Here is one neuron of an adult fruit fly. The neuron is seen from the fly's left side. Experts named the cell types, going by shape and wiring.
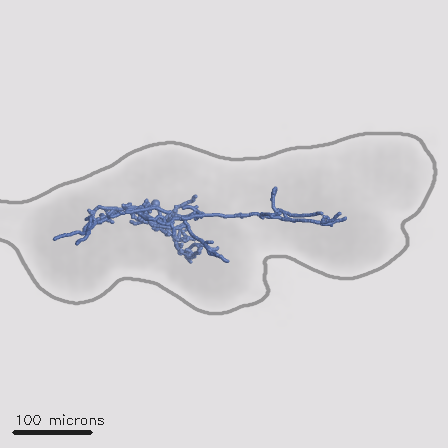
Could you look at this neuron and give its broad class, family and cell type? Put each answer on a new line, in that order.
nerve-cord intrinsic neuron
hemilineage 18B
IN18B045_b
